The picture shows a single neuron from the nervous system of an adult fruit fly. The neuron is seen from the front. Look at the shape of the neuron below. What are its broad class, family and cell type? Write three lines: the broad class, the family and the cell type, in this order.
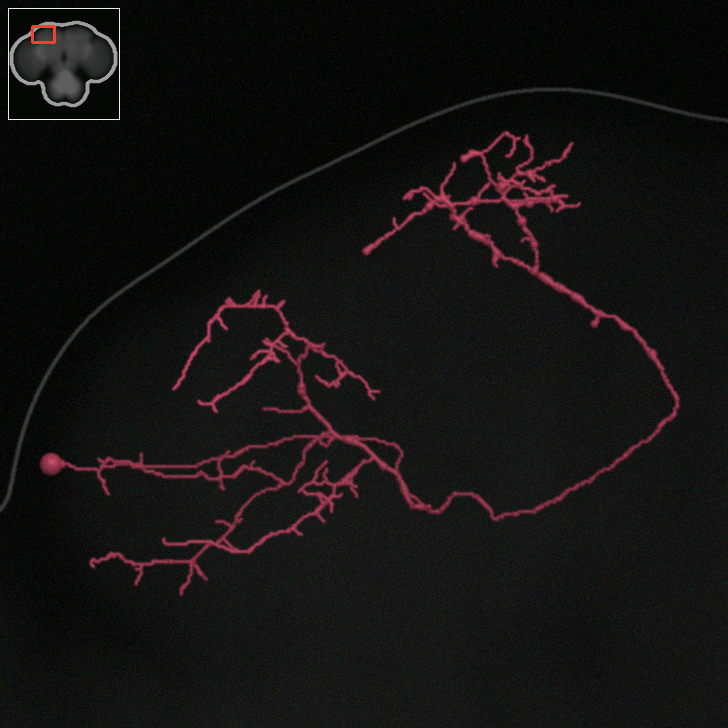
central-brain intrinsic neuron
hemilineage LHp2
CB3293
